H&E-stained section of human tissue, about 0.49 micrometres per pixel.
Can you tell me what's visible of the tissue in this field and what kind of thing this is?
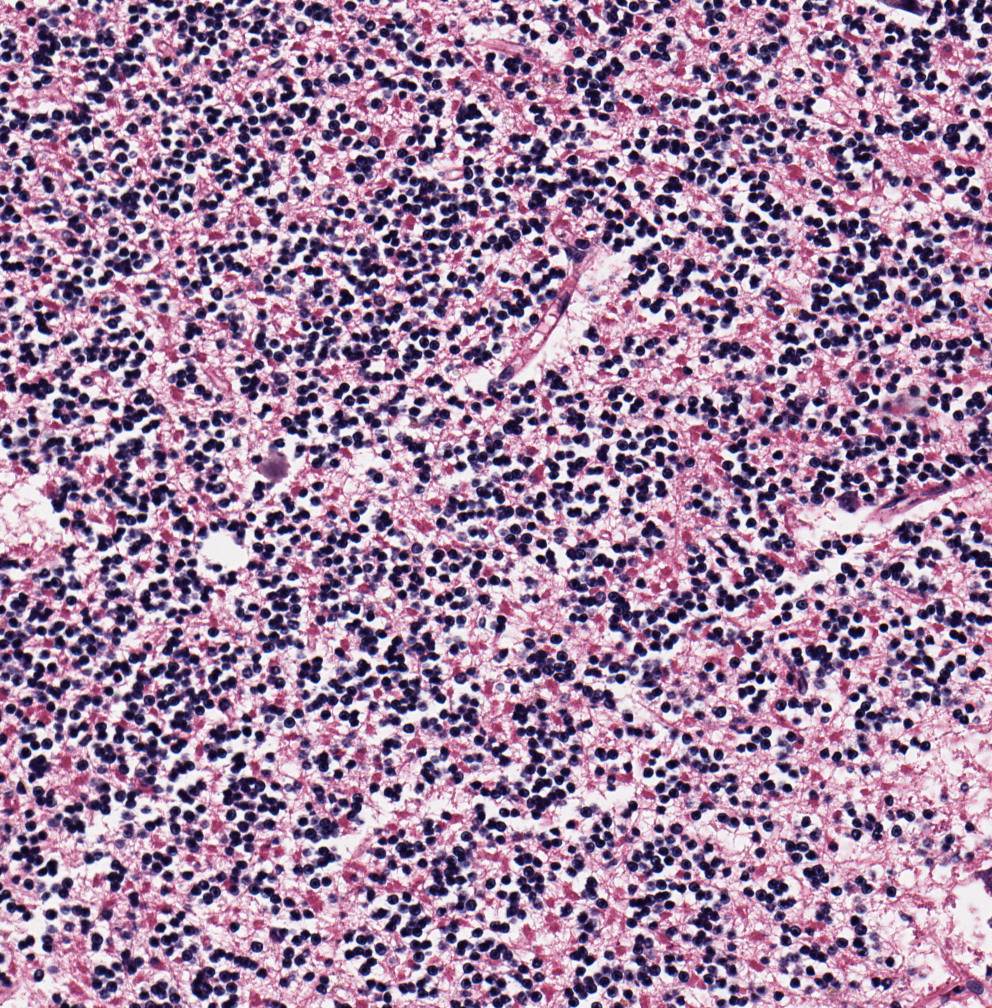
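First, the distribution: a dense sheet of small cells fills the whole field evenly, without layering or zonation. Second, the nuclei: most are small, round and darkly staining, with very little visible cytoplasm around them. Third, one thin-walled capillary with elongated nuclei crosses the upper centre obliquely. The tissue is cerebellum.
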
